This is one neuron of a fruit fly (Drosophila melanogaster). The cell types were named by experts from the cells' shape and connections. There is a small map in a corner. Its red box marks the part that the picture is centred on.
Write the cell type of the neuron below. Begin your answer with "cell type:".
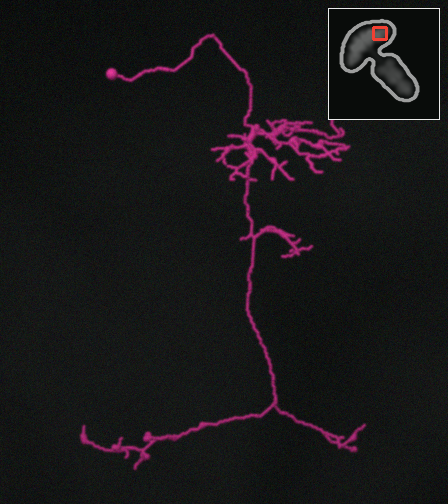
cell type: TmY13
